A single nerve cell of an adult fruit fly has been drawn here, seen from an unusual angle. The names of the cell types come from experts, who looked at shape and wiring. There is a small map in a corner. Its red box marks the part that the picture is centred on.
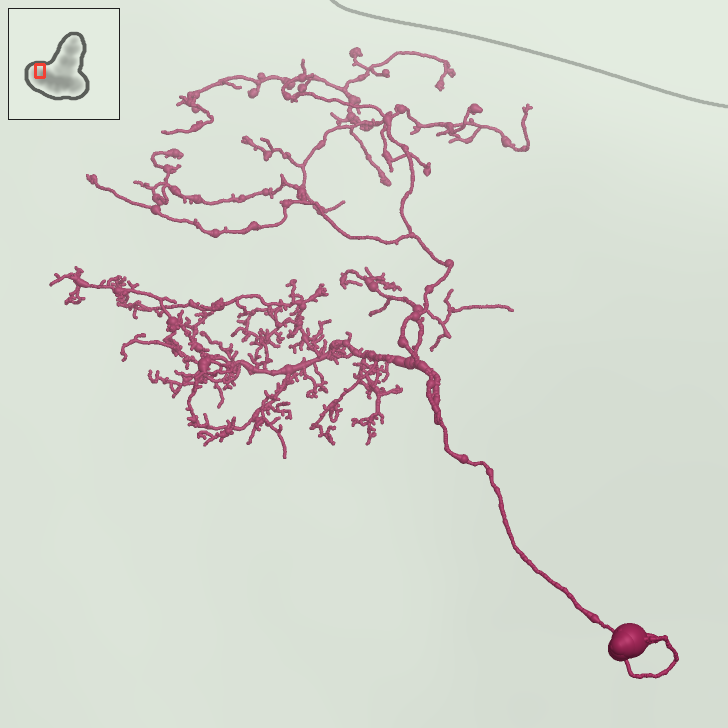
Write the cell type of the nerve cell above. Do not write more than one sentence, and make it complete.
This nerve cell is an instance of the cell type LPi3b.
